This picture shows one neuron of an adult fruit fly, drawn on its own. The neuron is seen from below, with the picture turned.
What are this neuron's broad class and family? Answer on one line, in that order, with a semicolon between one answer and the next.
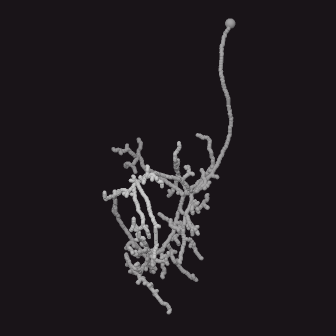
nerve-cord intrinsic neuron; hemilineage 04B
